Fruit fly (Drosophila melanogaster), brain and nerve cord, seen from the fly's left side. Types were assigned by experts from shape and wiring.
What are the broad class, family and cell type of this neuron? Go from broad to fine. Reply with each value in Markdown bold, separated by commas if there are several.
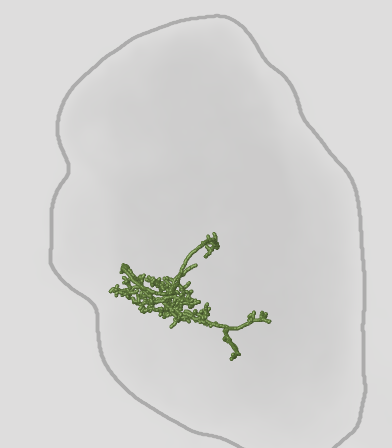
**central-brain intrinsic neuron**, **hemilineage ALl1_ventral**, **SAD064**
